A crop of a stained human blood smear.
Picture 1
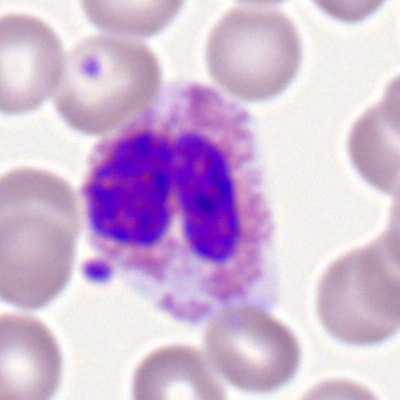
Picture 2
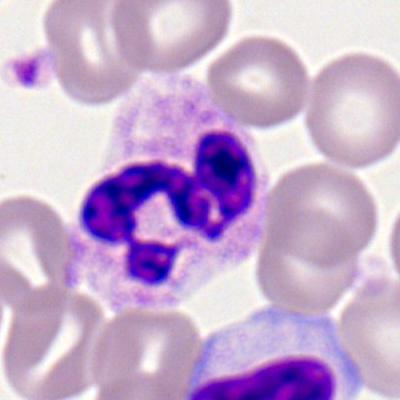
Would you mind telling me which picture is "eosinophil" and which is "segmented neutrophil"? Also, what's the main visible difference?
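Picture 1 shows an eosinophil, and picture 2 shows a segmented neutrophil.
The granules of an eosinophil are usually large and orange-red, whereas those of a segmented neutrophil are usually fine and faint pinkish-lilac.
In picture 1, pink-red granules fill the cytoplasm; in picture 2, fine pinkish-violet granules are scattered through an abundant, pale pink-lilac cytoplasm.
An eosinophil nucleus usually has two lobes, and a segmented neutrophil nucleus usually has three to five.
The nucleus in picture 1 is made of two lobes lying side by side, with dense chromatin staining dark purple and no nucleoli visible in either lobe. In picture 2, the chromatin is dark purple and coarsely clumped, and the cell border has no hair-like projections.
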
